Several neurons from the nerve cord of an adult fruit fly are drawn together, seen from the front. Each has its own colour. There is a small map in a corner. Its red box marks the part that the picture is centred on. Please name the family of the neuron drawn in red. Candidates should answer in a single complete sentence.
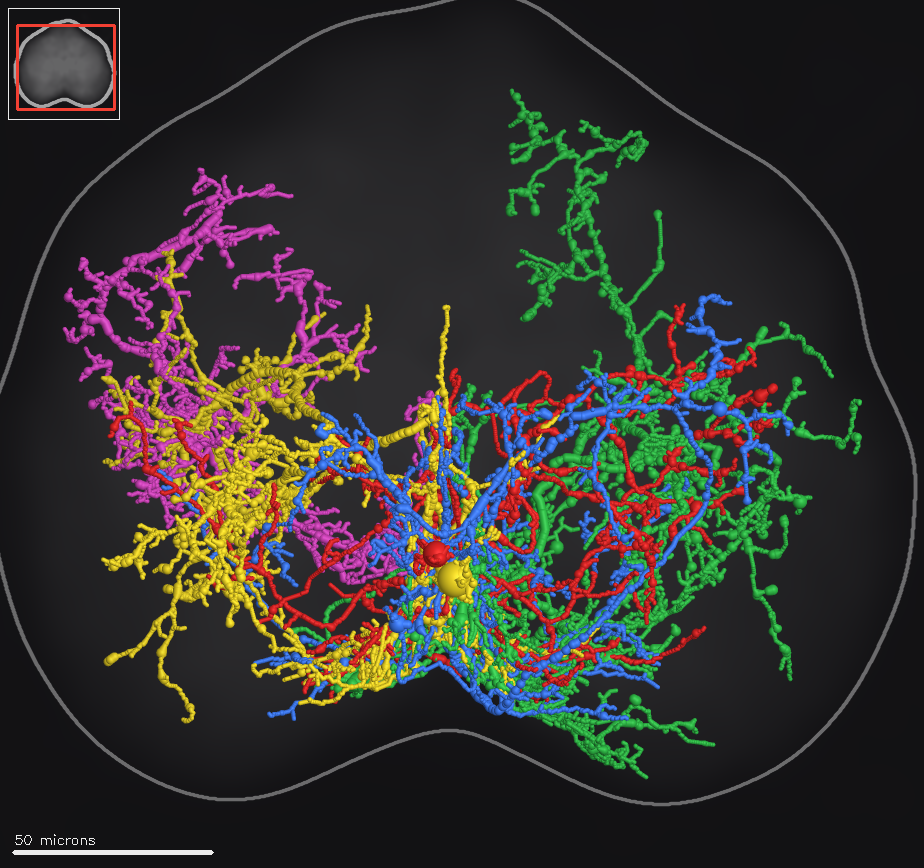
By family, this neuron is grouped as hemilineage 10B.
